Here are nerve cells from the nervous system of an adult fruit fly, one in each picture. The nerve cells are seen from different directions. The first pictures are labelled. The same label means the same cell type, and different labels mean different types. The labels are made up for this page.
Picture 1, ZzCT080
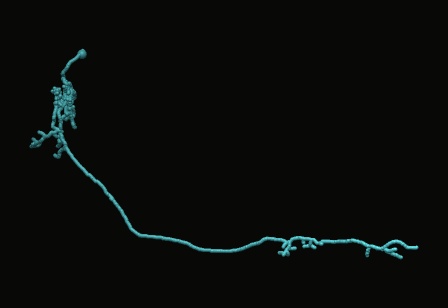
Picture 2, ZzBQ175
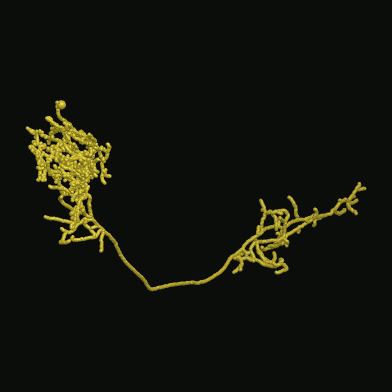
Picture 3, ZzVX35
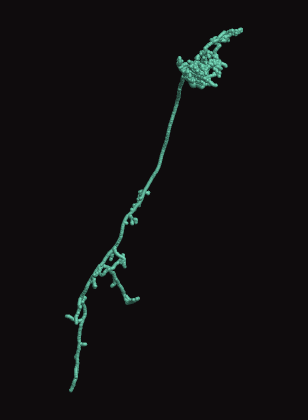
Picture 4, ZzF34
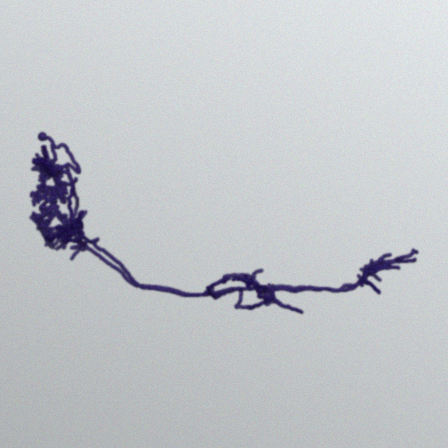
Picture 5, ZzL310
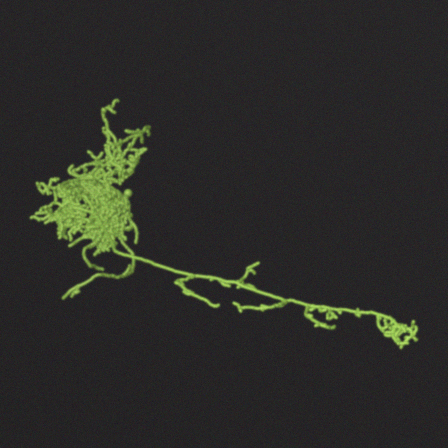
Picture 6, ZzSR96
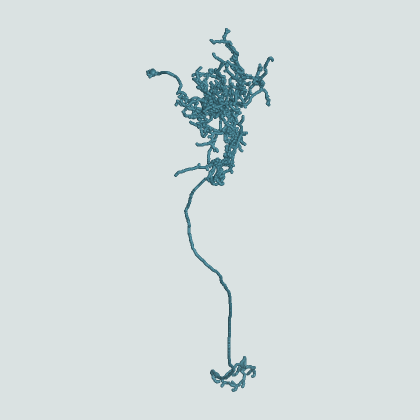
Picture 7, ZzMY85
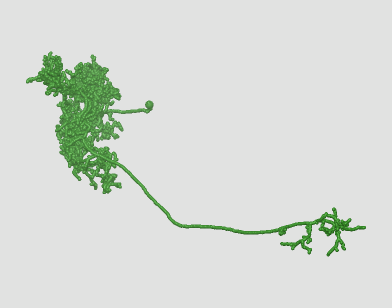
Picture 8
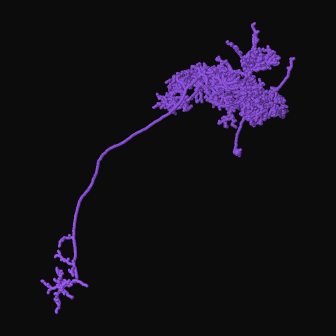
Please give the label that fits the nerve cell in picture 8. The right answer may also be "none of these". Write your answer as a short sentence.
It belongs to ZzMY85.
